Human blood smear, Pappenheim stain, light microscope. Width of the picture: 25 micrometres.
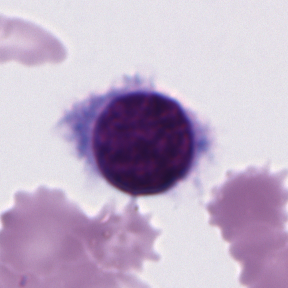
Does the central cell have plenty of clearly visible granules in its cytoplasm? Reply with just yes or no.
No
